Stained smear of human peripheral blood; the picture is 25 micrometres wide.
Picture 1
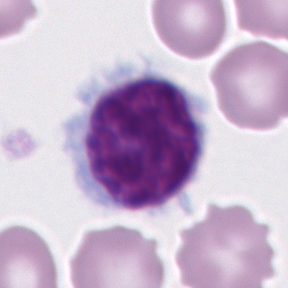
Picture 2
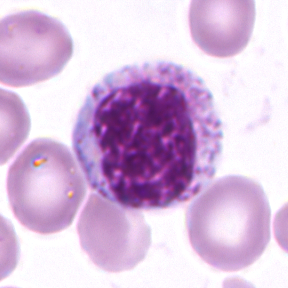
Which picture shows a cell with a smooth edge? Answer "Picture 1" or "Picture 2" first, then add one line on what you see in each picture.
Picture 2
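What picture 1 shows: The cell border is ragged, with fine hair-like wisps of cytoplasm rather than a smooth edge.
What picture 2 shows: The cell has a smooth, round outline.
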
